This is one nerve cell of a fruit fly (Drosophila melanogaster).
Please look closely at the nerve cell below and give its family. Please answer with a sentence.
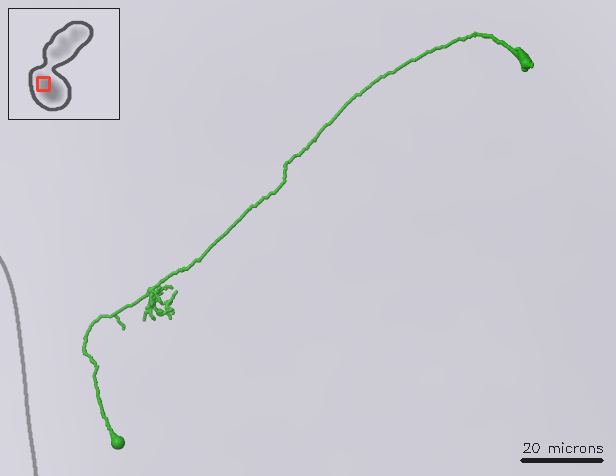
The family is Tm.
